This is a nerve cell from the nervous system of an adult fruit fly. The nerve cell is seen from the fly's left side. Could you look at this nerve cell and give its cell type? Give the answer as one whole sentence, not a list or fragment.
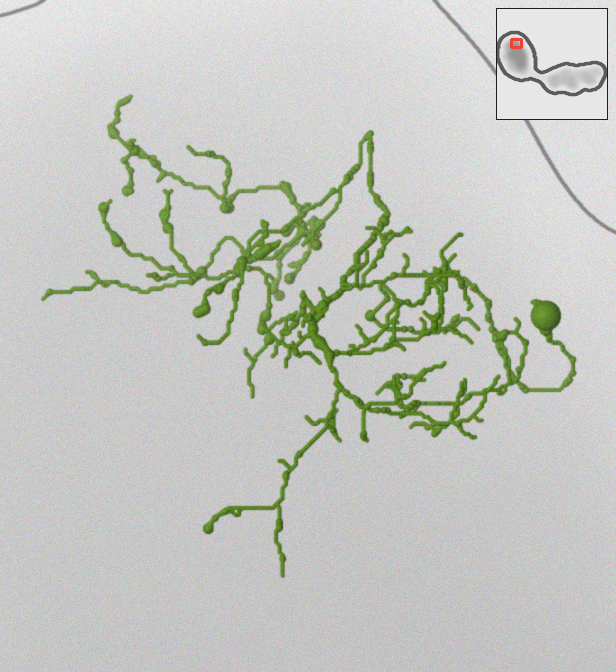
The nerve cell is a member of cell type LHPV6d1.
